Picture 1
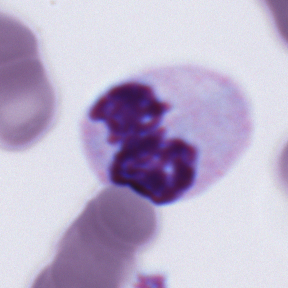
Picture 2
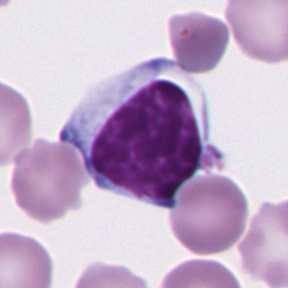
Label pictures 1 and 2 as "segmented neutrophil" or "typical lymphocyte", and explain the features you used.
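Identification first: segmented neutrophil in picture 1, typical lymphocyte in picture 2. Outline: the neutrophil's is smooth and oval, whereas the lymphocyte's is irregular and angular, shaped around the red cells beside it. Cytoplasm: abundant and pale pinkish-lilac in the neutrophil; pale greyish-blue in the lymphocyte, turning a deeper blue along the outer edge.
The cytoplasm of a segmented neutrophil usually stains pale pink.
Granules: fine, dust-like pink granules are scattered through the neutrophil, while the lymphocyte shows no distinct ones. Nucleus: the neutrophil's has two large lobes joined by a narrower part, with dark purple, coarsely clumped chromatin, and neither cell shows a clearly visible nucleolus.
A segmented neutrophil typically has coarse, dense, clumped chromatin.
Last, a small purplish fragment lies against the lymphocyte's right edge.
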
